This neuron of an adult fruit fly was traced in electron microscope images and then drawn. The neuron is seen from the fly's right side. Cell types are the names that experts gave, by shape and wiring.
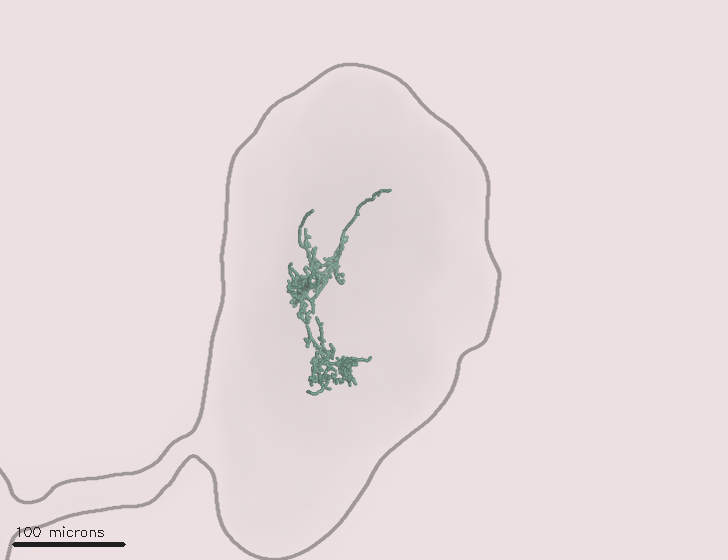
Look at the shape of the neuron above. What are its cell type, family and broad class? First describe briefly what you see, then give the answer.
From top to bottom in the picture it spans about 190 microns. In this view it is taller than it is wide. The cell type is LHPV2i1. Its family is hemilineage LHl4_posterior. Its broad class is central-brain intrinsic neuron.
